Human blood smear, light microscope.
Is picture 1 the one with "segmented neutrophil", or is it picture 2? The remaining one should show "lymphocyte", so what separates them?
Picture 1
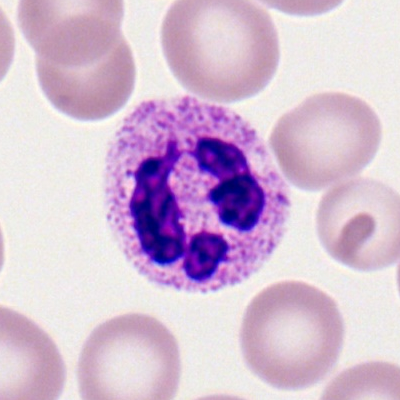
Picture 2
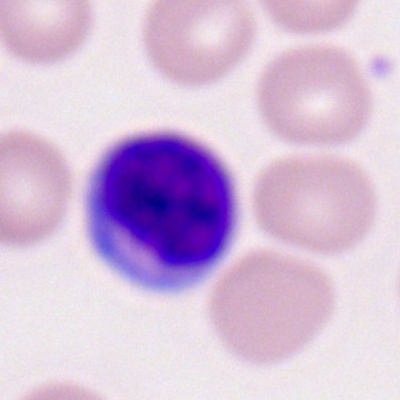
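Two cells, two names: the segmented neutrophil is in picture 1 and the lymphocyte in picture 2. Shared point: both have dark purple, coarsely clumped chromatin.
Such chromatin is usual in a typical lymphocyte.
Nucleus: the segmented neutrophil's is divided into several separate lobes arranged around a pale central area of cytoplasm, and no nucleoli are visible. Amount of cytoplasm: it is plentiful in the segmented neutrophil but scant in the lymphocyte, where it forms a thin rim that widens into a crescent at the lower left.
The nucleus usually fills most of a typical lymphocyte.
Colour: the segmented neutrophil's cytoplasm is pale pink-lilac, while in the lymphocyte a paler, almost clear zone lies beside the nucleus at the lower left. Granules: fine pink-lilac ones are scattered evenly through the segmented neutrophil's cytoplasm, and none are seen in the lymphocyte.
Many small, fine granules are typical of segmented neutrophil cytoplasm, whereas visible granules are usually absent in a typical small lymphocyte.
Outline: the lymphocyte's is round and smooth.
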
